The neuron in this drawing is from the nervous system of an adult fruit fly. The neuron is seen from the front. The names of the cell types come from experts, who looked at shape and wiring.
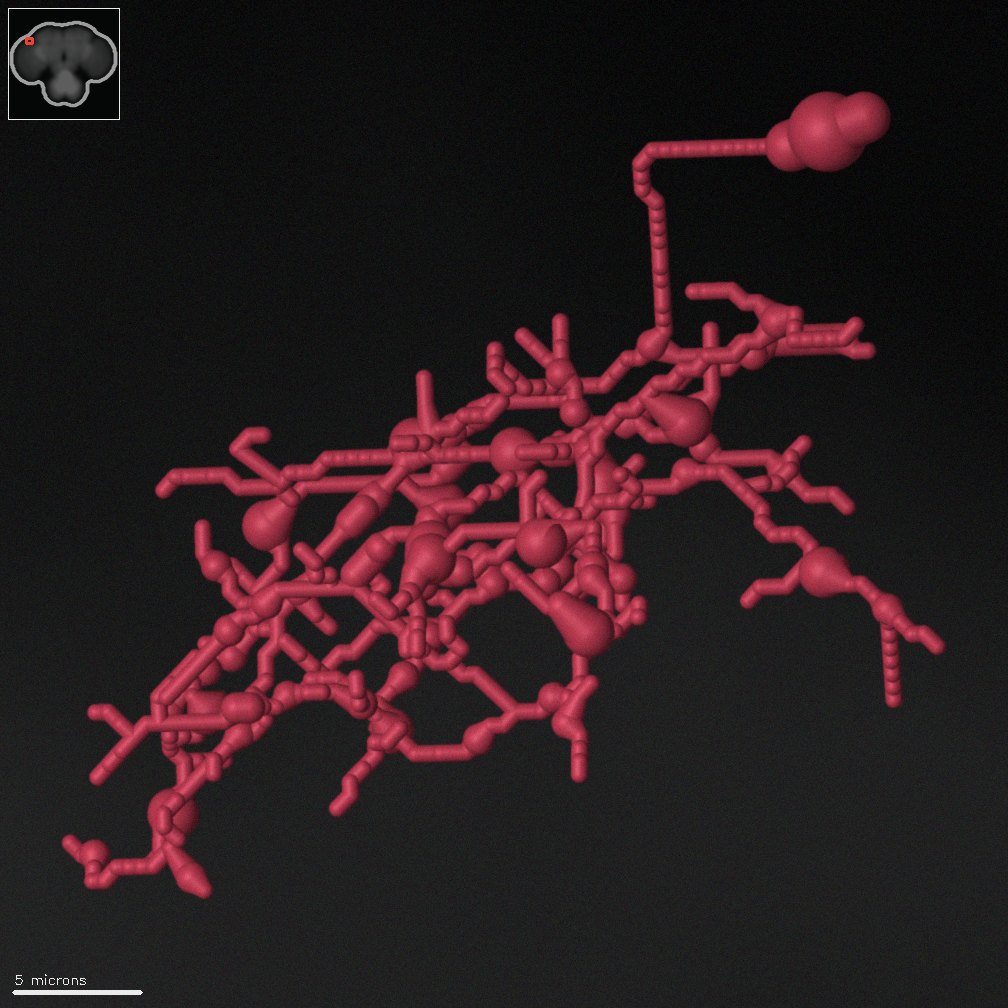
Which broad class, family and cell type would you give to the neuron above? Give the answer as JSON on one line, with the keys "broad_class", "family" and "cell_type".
{"broad_class": "optic-lobe intrinsic neuron", "family": "Cm", "cell_type": "Cm5"}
